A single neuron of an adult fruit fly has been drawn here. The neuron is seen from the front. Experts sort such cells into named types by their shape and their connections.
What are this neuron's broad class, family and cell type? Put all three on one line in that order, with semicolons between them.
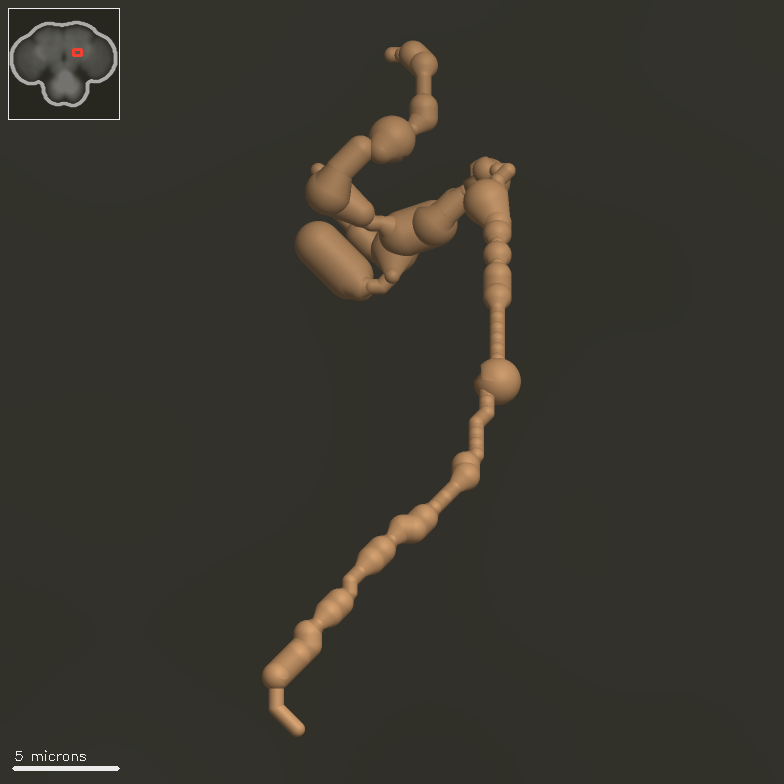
sensory neuron entering the brain; class olfactory; ORN_DP1l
